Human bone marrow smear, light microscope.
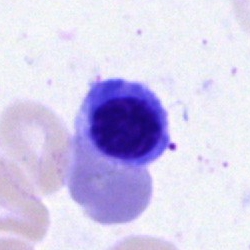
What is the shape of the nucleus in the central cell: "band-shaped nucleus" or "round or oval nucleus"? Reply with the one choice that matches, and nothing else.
Round or oval nucleus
